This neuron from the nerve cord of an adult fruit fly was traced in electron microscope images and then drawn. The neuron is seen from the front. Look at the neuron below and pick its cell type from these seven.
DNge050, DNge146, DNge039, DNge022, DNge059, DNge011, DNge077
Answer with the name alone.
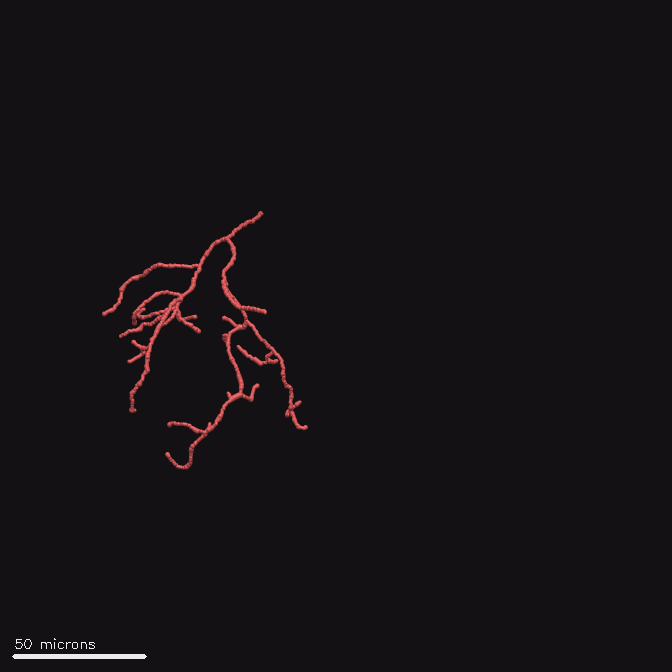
DNge011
